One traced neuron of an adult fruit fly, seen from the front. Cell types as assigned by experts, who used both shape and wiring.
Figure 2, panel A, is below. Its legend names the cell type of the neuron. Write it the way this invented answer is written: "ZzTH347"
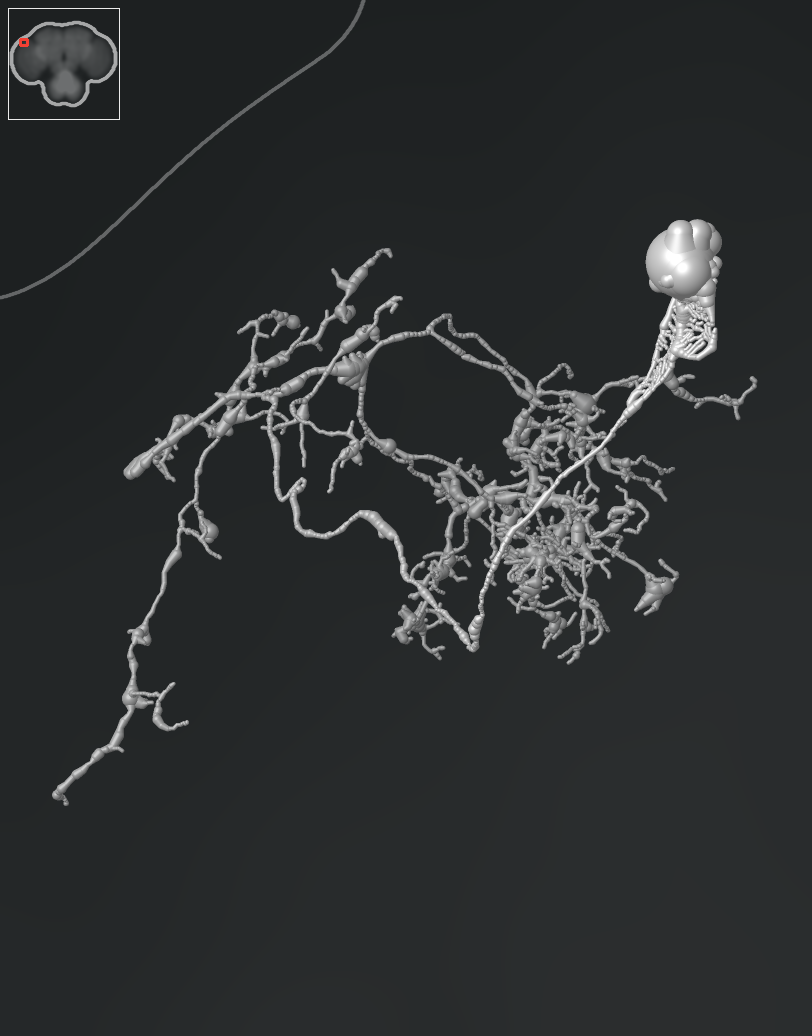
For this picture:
"Dm10"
